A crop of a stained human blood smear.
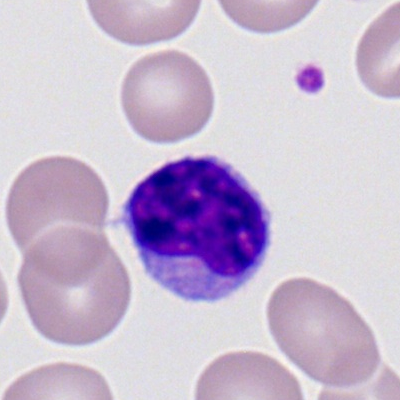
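Lymphocyte, with a roughly round outline that has just a few slightly flattened sides. Its nucleus is one unlobed mass filling most of the cell, so only a narrow band of cytoplasm is left, with no granules visible in it.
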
